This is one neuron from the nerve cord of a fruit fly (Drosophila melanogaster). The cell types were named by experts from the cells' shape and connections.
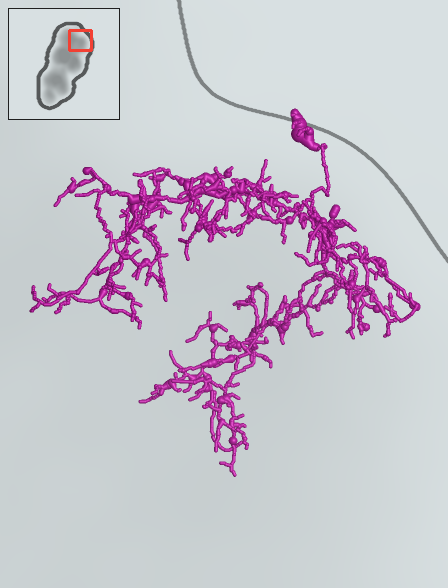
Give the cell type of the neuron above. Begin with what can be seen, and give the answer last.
As drawn here it is about as wide as it is tall. It is a nerve-cord intrinsic neuron. It is of cell type IN13A058.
